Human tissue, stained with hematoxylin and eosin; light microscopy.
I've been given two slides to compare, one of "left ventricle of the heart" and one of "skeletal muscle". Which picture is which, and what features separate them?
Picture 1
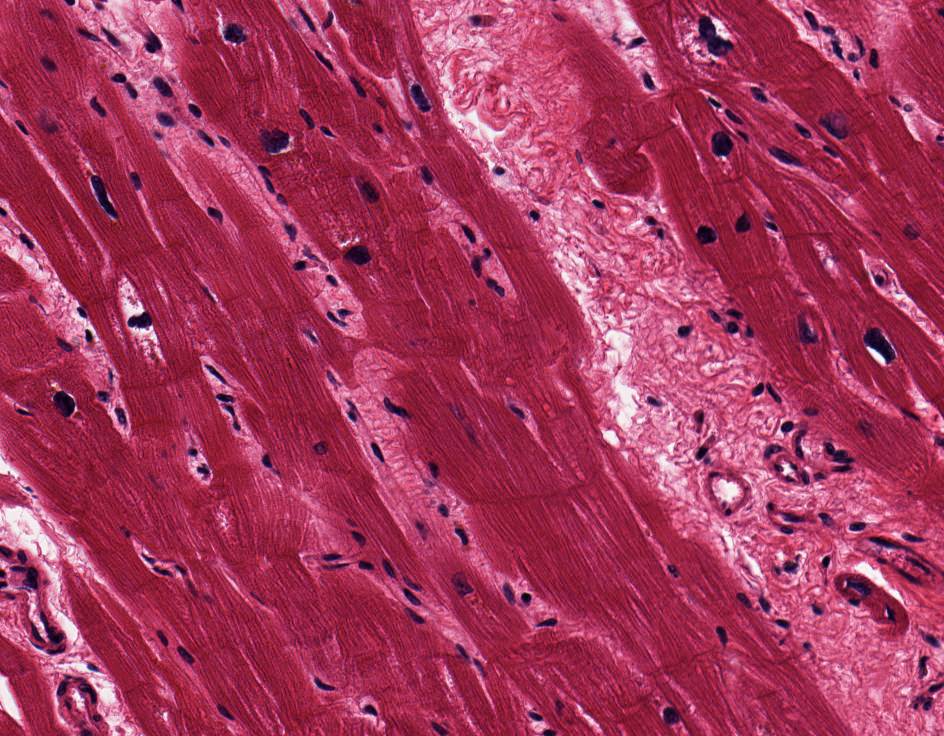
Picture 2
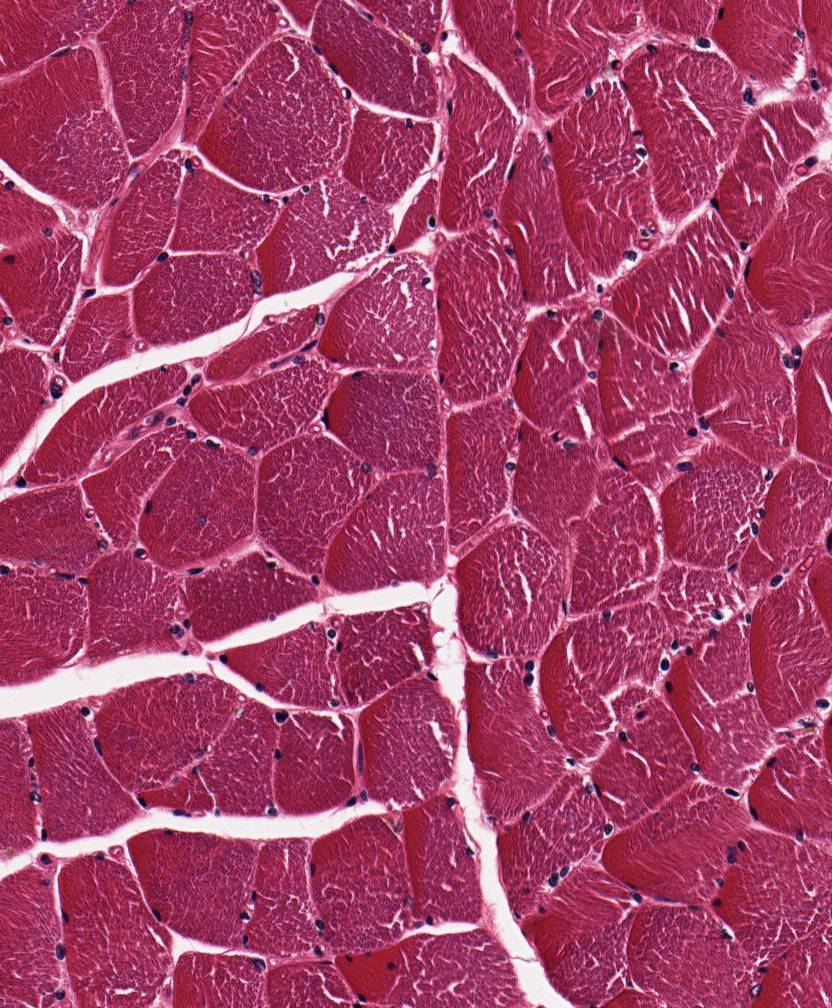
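Picture 1 shows the left ventricle of the heart, and picture 2 shows skeletal muscle. Point one, fibre layout: in picture 1 the fibres cross the field diagonally from upper left to lower right, and they branch and rejoin instead of lying as separate parallel cylinders. Point two, nuclei: picture 1 has single oval nuclei lying centrally in the fibres, some ringed by a pale clear zone, whereas picture 2 has its nuclei at the fibre edges, just inside the borders.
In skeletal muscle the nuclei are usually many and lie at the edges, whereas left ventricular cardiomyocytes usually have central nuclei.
Point three, nuclear shape: those of picture 2 are small, dark blue-purple and flattened or oval. Point four, fibre profile: picture 2 has deep pink-red cytoplasm and fibres of broadly similar size with angular-to-rounded polygonal outlines.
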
